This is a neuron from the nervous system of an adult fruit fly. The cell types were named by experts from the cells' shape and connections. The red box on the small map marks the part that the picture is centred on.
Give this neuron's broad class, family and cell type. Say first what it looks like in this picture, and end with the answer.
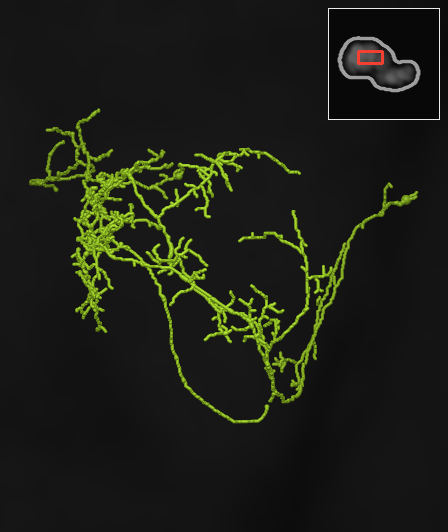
Its cell body lies on the right of the picture. The picture shows dozens of branch ends. This is a central-brain intrinsic neuron. The family is hemilineage VLPp1. The cell type is AVLP541.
